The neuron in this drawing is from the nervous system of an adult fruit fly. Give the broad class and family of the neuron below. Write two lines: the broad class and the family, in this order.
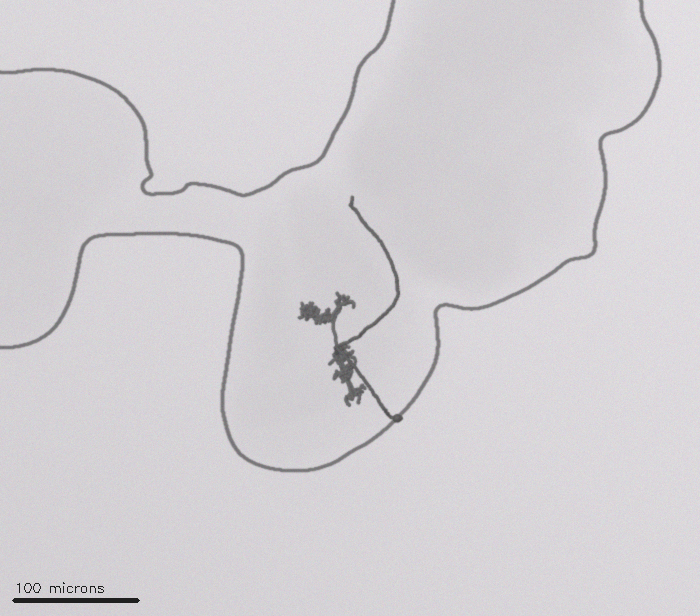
visual projection neuron
TmY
